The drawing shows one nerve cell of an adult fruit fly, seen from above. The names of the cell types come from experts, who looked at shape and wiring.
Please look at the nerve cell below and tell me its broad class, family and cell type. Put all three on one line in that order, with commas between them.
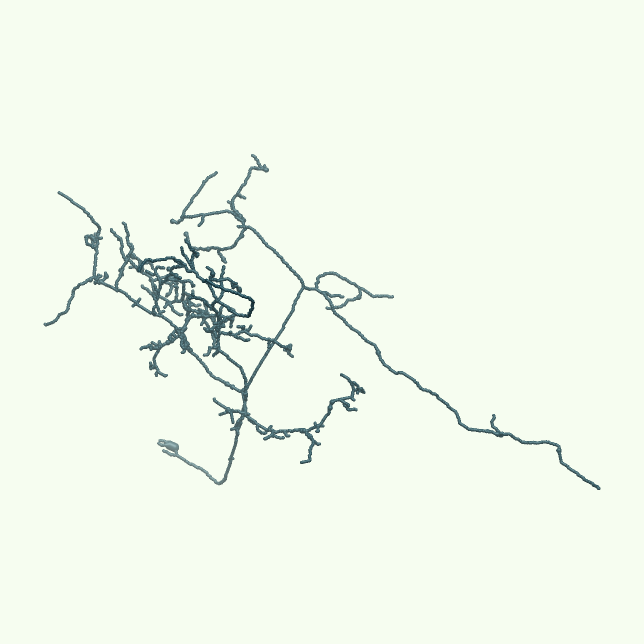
nerve-cord intrinsic neuron, hemilineage 07B, IN07B054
